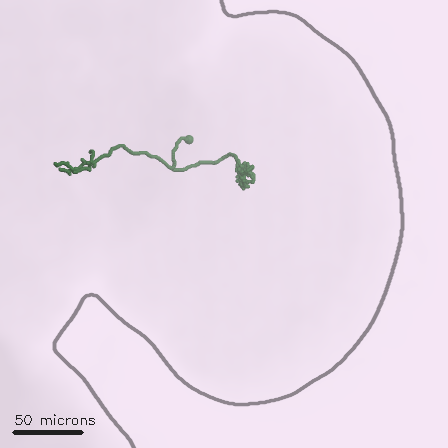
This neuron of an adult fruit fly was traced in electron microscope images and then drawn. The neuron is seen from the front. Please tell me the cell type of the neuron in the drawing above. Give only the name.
LPC1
